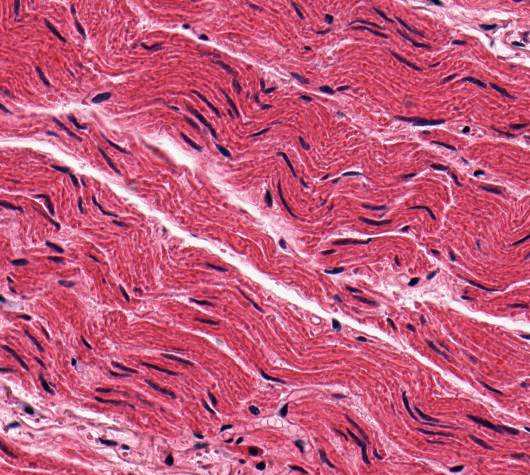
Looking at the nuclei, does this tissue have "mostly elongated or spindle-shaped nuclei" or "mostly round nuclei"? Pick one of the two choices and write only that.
Mostly elongated or spindle-shaped nuclei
